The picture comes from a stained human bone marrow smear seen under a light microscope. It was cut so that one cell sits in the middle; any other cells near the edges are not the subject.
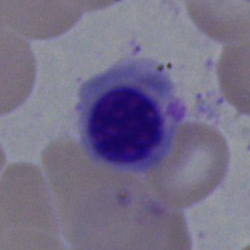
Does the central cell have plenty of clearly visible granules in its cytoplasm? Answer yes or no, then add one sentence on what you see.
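No. No granules are visible in the cytoplasm.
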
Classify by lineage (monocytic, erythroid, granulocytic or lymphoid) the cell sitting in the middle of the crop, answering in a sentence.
The lineage to which the central cell belongs is erythroid.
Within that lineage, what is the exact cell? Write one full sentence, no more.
Whatever else lies nearby, the middle cell is an erythroblast.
